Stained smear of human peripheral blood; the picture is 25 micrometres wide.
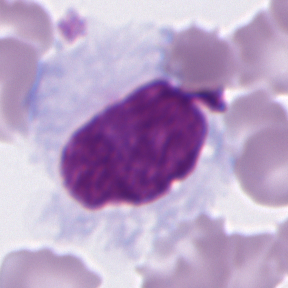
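Hairy cell, centre of a stained peripheral blood smear. Chromatin deep purple throughout the nucleus, with a small dark knob jutting from its upper right edge. Cytoplasm very pale bluish grey and lacy, holding many small pale spaces.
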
